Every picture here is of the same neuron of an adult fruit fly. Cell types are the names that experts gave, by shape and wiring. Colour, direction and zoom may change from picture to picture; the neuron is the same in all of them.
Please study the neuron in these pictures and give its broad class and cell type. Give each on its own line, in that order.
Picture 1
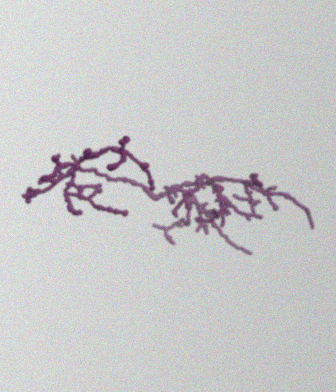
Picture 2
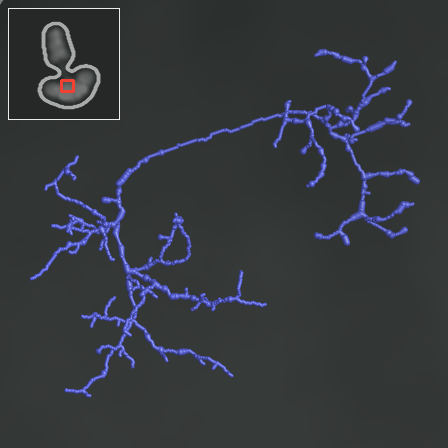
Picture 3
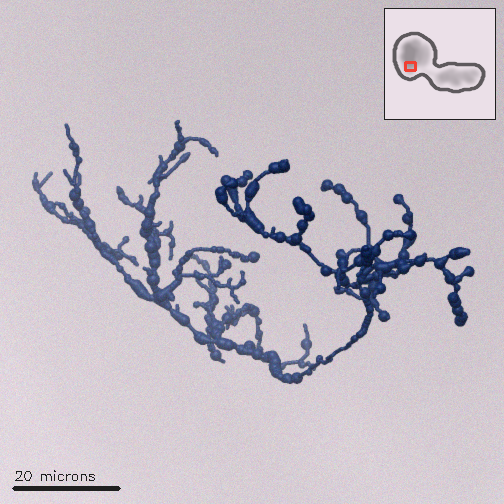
central-brain intrinsic neuron
GNG221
